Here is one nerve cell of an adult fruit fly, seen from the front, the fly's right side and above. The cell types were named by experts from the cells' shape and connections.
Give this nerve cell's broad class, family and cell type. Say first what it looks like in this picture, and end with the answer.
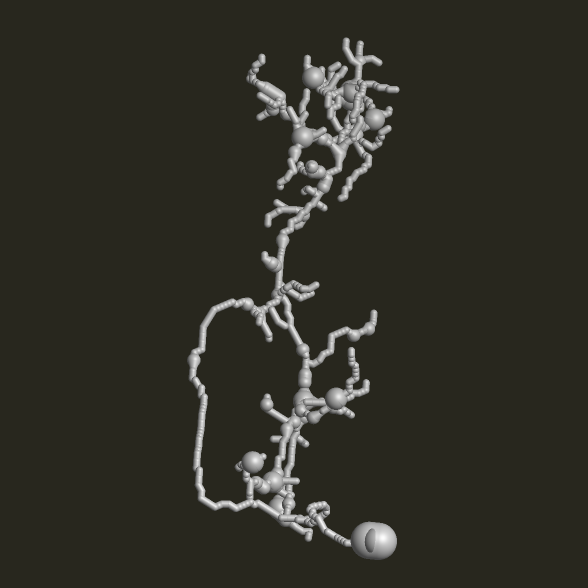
Dozens of branch ends can be seen. As drawn here it is taller than it is wide. This is an optic-lobe intrinsic neuron. Its family is Mi. The cell type is Mi2.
